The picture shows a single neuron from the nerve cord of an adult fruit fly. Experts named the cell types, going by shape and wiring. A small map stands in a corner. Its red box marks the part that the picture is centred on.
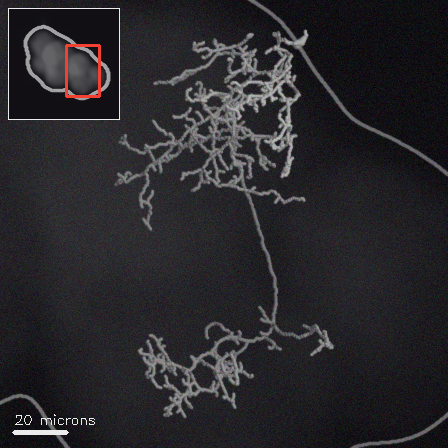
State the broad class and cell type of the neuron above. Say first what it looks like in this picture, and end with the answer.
By the scale bar it is about 150 microns tall in this view. Dozens of branch ends can be seen. It is a nerve-cord intrinsic neuron. Its cell type is INXXX251.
